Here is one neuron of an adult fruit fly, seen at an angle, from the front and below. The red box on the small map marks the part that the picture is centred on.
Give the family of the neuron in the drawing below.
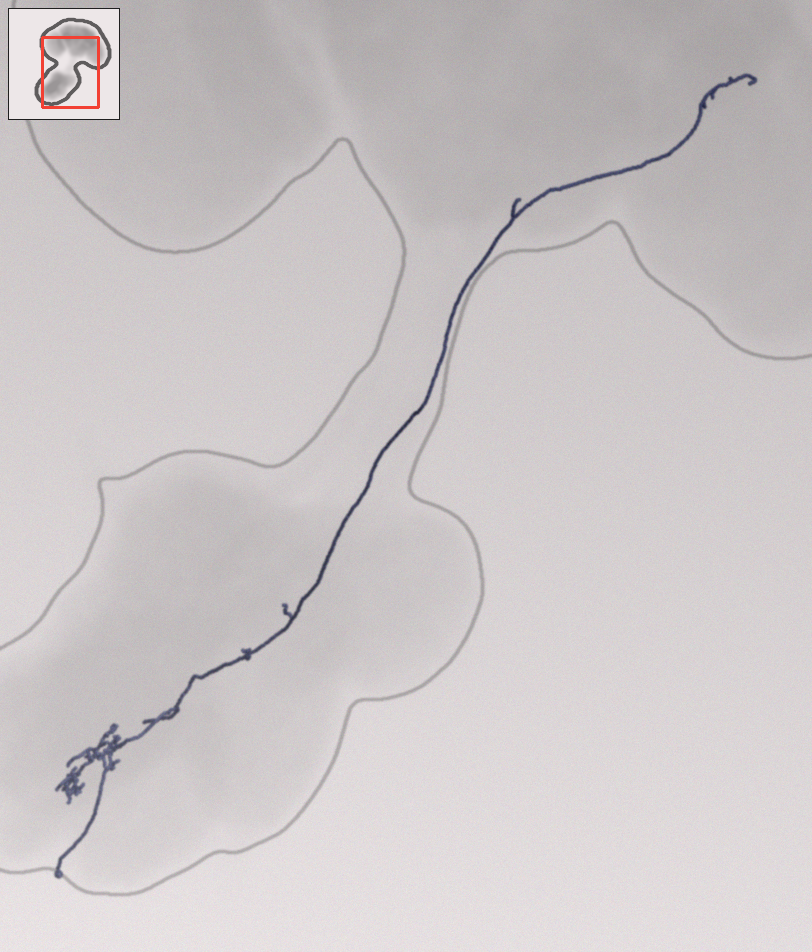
hemilineage 10B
